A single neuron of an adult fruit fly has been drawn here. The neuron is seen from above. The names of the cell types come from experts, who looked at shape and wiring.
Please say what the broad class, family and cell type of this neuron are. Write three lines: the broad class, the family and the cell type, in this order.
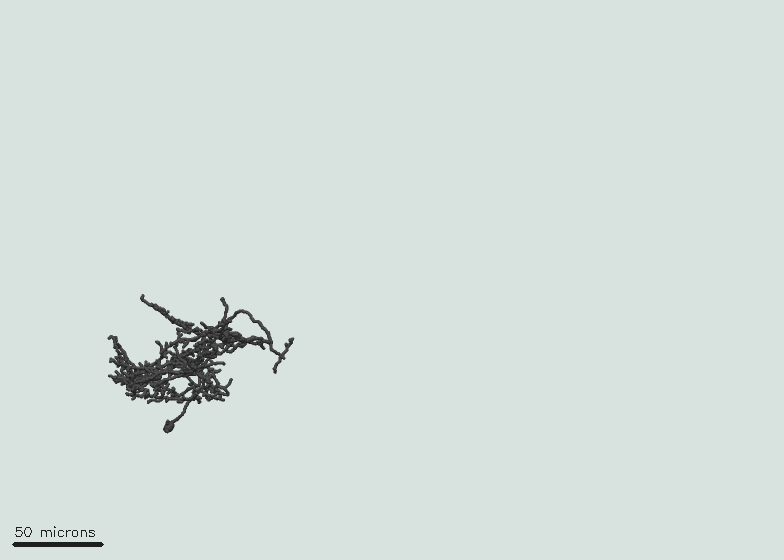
central-brain intrinsic neuron
hemilineage DL1_ventral
PLP197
